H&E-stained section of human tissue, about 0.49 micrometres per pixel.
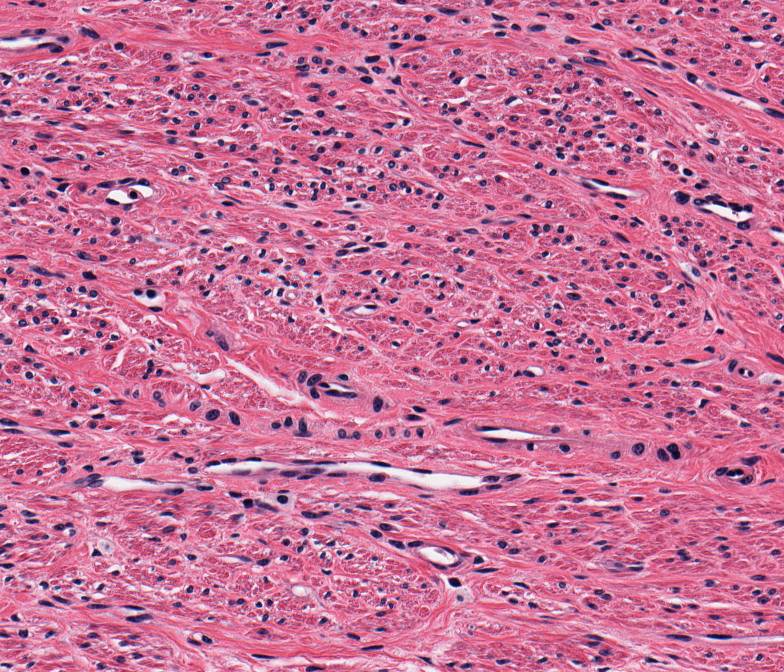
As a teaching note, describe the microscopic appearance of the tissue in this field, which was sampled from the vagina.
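Interlacing bundles of smooth muscle cells fill the whole field, cut both across and along their length. Upper and central parts: many cells cut transversely, with small round central nuclei. Between and at the edges of bundles: cells run lengthwise, nuclei elongated and blunt-ended. Cytoplasm pink, eosinophilic.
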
